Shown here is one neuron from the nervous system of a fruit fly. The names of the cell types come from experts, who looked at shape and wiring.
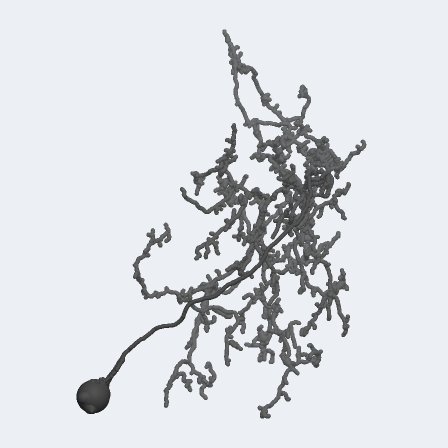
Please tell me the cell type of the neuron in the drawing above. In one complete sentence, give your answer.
Belonging to the cell type CB3233 is this neuron.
